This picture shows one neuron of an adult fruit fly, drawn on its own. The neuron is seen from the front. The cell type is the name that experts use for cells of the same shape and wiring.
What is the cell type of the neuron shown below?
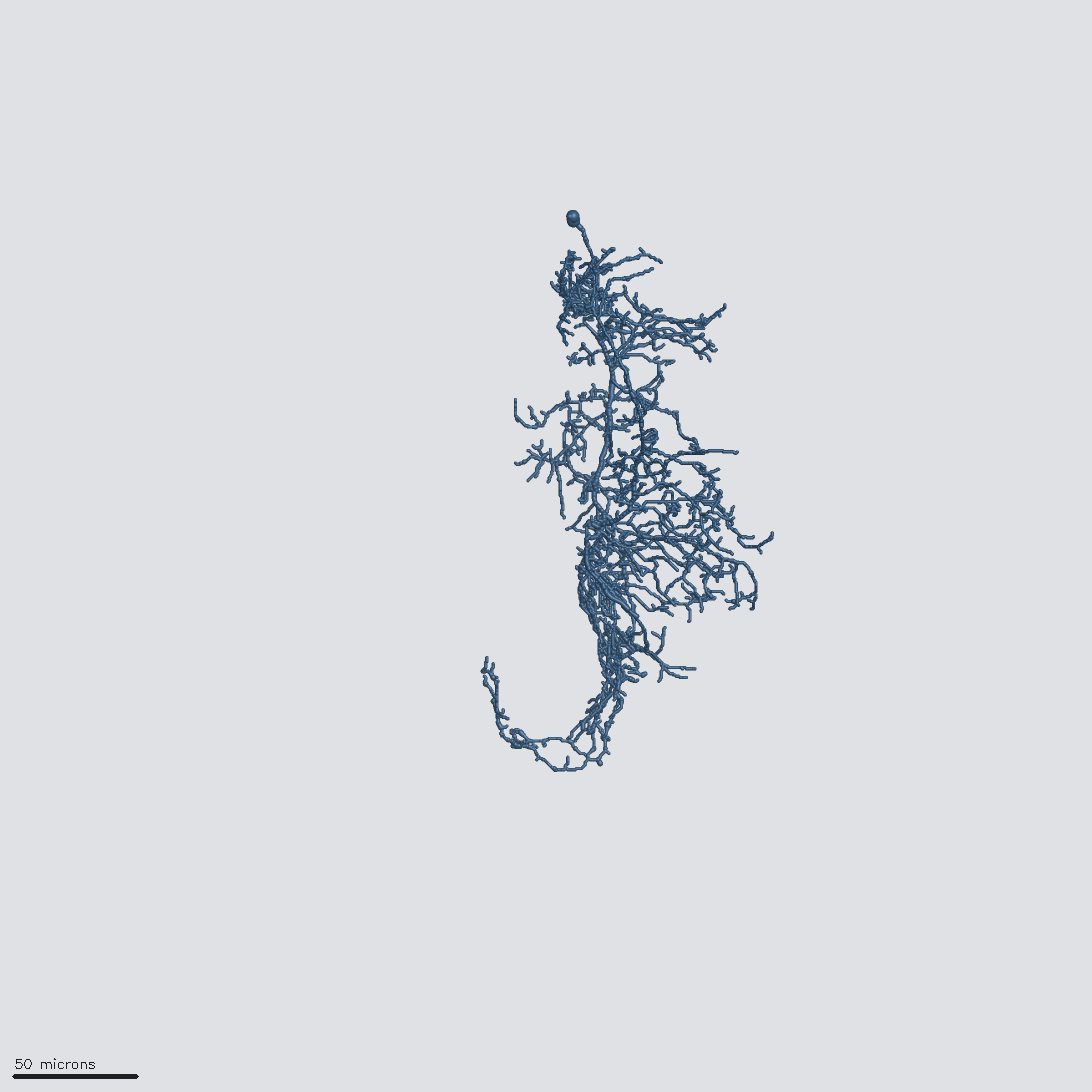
LAL134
